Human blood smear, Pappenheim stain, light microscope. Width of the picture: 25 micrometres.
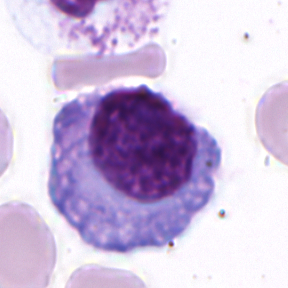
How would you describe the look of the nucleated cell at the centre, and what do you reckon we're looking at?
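See how irregular the outline is, with that wavy, scalloped margin. The nucleus is round to slightly oval, with no indentation anywhere, and it's shifted off-centre toward the upper right of the cell. Along its lower-left side there's a paler band of cytoplasm. That's a plasma cell.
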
